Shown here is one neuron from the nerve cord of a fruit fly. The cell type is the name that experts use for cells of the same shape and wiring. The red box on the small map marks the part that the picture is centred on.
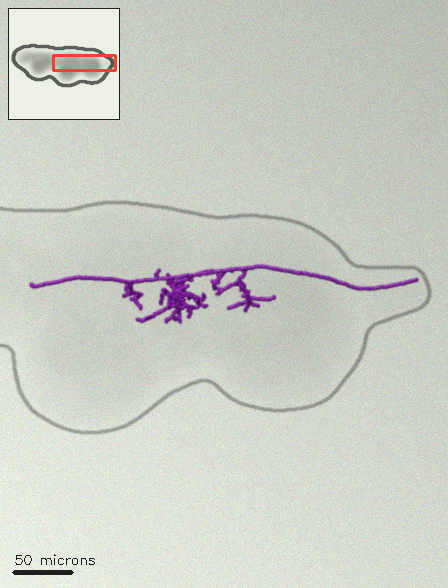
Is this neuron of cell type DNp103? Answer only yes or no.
yes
